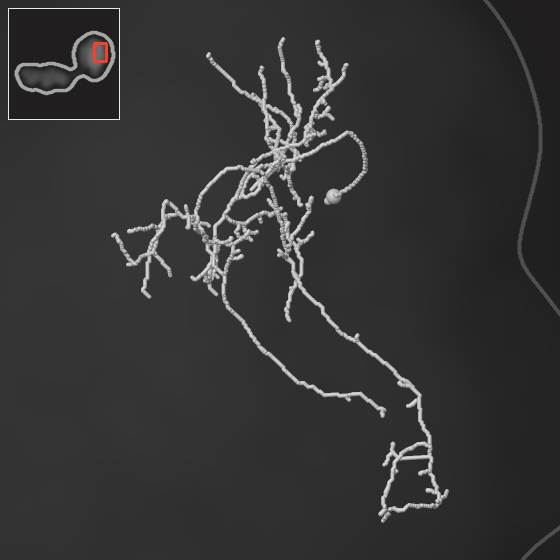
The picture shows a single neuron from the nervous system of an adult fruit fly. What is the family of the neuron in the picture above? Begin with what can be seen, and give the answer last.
The picture shows dozens of branch ends. As drawn here it is taller than it is wide. It is a central-brain intrinsic neuron. Its family is hemilineage VLPd&p1_dorsal.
